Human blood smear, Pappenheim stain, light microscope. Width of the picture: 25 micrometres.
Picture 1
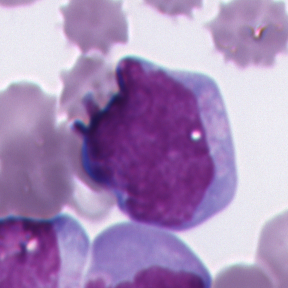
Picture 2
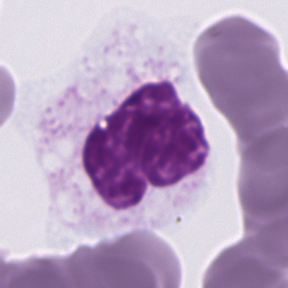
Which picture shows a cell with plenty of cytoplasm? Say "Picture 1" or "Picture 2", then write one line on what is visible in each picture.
Picture 2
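In picture 1: The nucleus fills most of the cell and lies toward its left side.
In picture 2: The cytoplasm is abundant and forms a wide zone around the nucleus.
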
